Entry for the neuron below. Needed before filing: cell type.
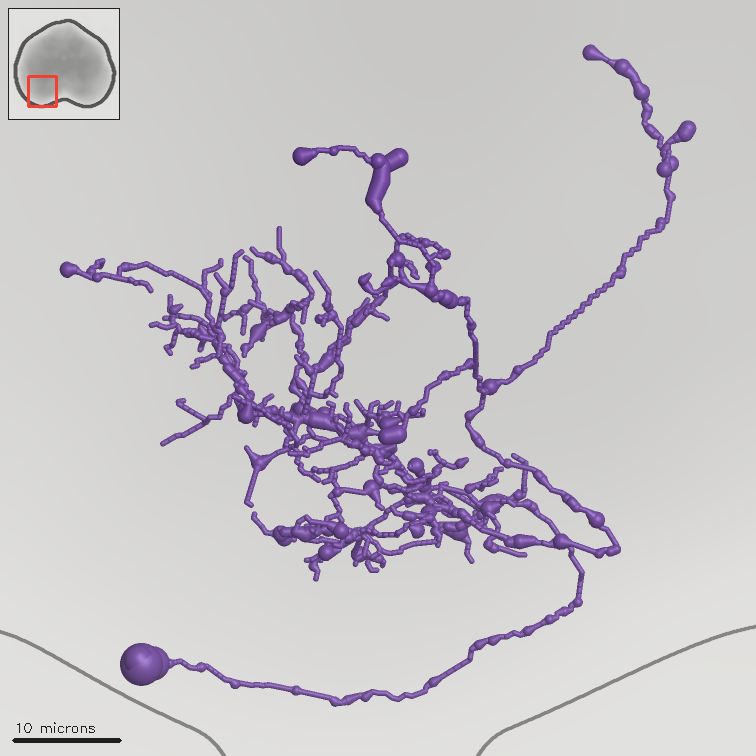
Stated: IN01B067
